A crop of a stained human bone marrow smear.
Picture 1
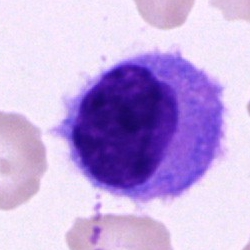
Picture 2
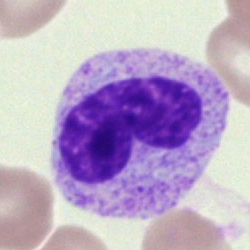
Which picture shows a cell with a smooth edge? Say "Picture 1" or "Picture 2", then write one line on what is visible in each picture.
Picture 2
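What picture 1 shows: The cell is roughly round with a ragged, fuzzy edge.
What picture 2 shows: The cell has a roughly round outline with a smooth edge.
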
